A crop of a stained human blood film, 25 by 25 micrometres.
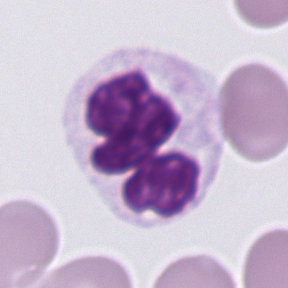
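Segmented neutrophil in the middle of the field; see how the nucleus splits into two main lobes joined by a narrow connection, one toward the upper left, the other toward the lower right. The outline is roughly round with a smooth edge, and no nucleoli are visible in the nucleus.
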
